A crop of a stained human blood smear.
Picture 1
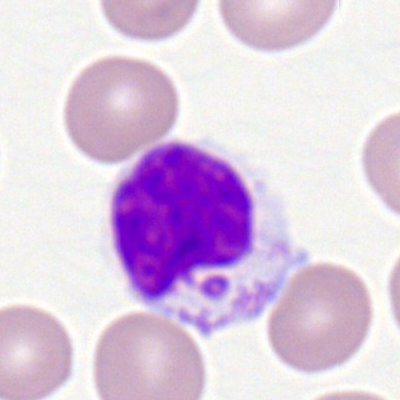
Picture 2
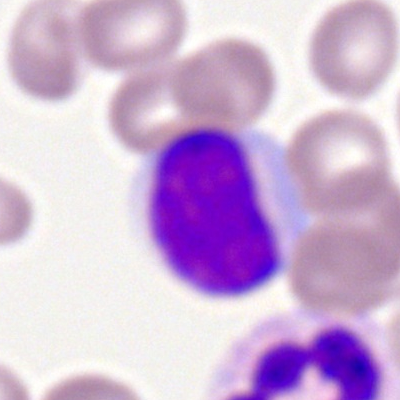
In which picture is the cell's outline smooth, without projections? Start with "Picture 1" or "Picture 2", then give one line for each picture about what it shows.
Picture 2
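What picture 1 shows: The cell edge is slightly ragged at the lower right.
What picture 2 shows: The cell outline is smooth, without surface projections.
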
